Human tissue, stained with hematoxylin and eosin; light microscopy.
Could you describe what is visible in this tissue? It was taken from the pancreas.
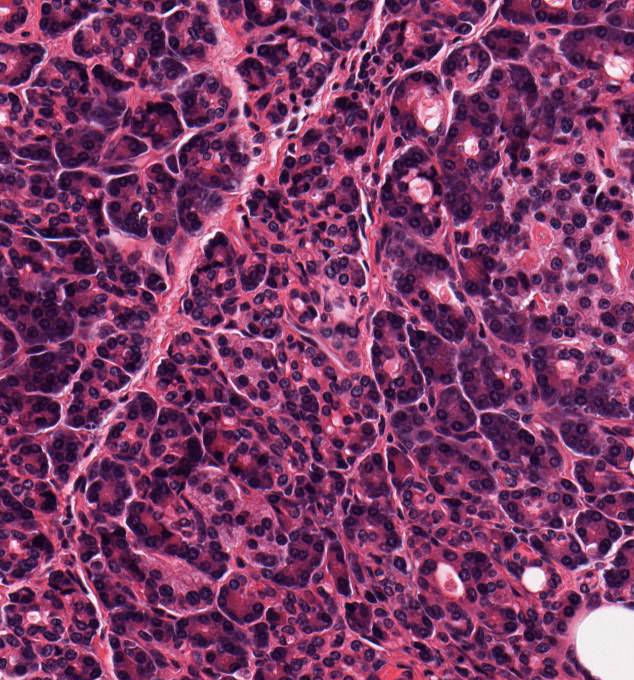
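Throughout the field, epithelial cells are packed into small nests and acinus-like clusters, divided by thin pink septa. Their nuclei are small, round and darkly stained, varying little in size from cell to cell. The cytoplasm is moderate in amount and deep pink to purple.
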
